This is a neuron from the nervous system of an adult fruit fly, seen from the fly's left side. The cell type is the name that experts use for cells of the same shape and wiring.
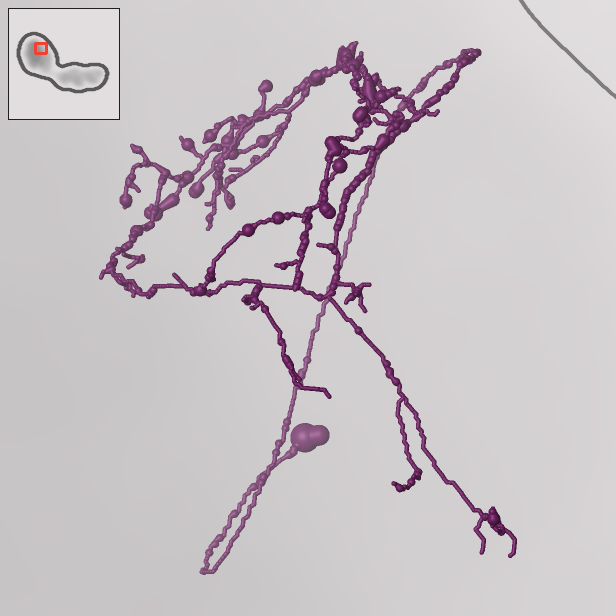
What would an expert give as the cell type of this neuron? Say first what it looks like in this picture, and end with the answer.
The cell body can be seen at the bottom of the picture. Dozens of branch ends can be seen. This is a central-brain intrinsic neuron. Its cell type is SLP082.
